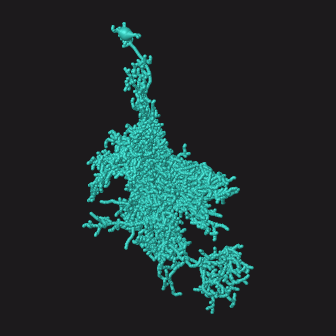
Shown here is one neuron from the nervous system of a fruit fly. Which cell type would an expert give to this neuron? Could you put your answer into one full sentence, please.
Under cell type classification, the neuron is AVLP086.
